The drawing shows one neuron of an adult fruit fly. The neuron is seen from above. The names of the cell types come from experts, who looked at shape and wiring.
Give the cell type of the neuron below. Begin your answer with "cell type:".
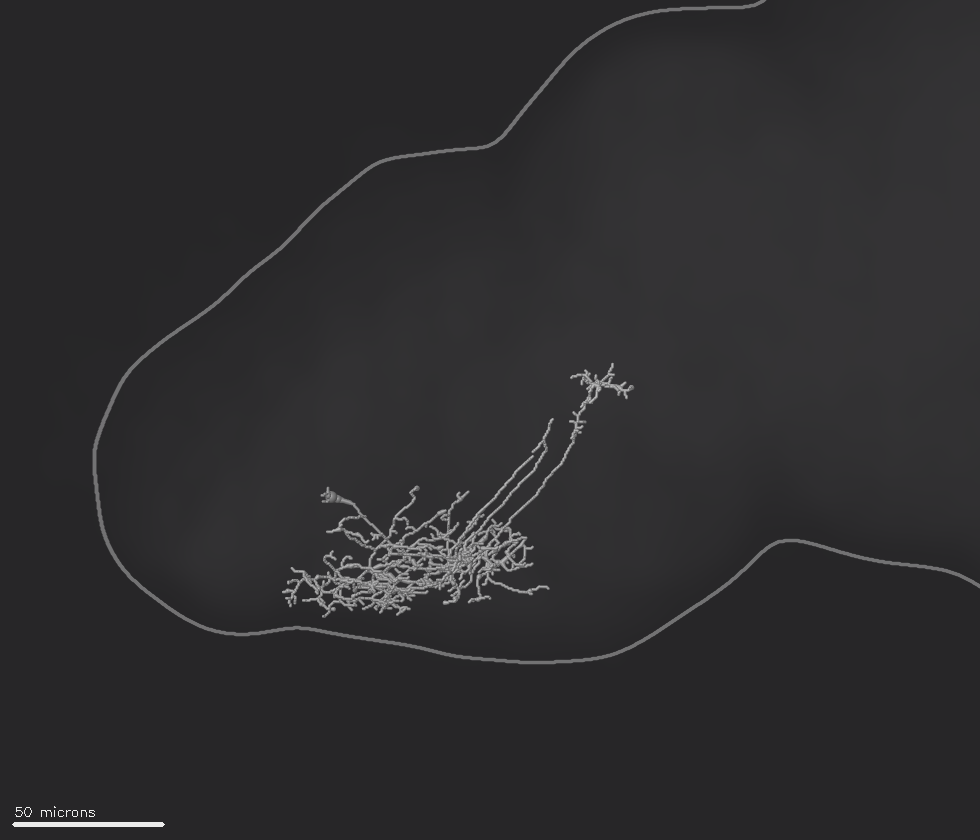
cell type: TmY16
